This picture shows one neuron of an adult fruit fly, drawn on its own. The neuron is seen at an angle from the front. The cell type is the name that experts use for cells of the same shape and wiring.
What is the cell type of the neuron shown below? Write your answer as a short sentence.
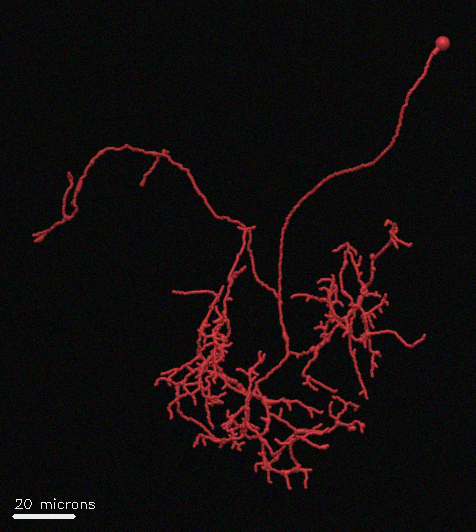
The cell type is IN23B028.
